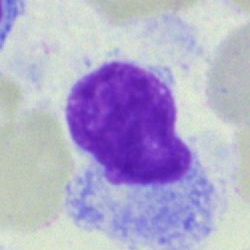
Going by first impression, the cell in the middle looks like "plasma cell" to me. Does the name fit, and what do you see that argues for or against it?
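Here the nucleus has an irregular outline, with a notch near its lower right side. Its chromatin stains deep purple and looks fairly dense, broken only by small paler patches. I can't see a distinct nucleolus. The cytoplasm is a pale greyish blue, mottled with small darker blue patches. The cell's own outline is irregular and faint, especially along the lower edge.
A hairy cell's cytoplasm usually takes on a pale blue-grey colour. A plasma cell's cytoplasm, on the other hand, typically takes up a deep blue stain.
So that pale greyish blue cytoplasm goes with hairy cell and speaks against plasma cell. It's a hairy cell, then, not a plasma cell.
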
